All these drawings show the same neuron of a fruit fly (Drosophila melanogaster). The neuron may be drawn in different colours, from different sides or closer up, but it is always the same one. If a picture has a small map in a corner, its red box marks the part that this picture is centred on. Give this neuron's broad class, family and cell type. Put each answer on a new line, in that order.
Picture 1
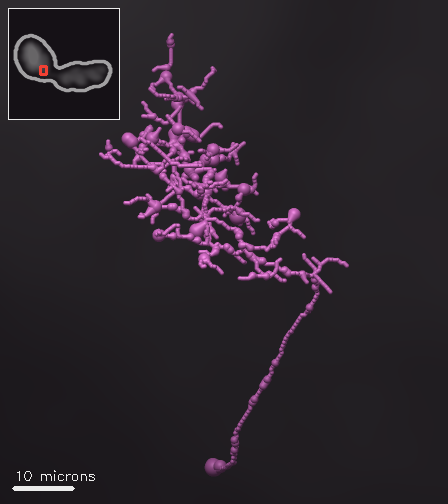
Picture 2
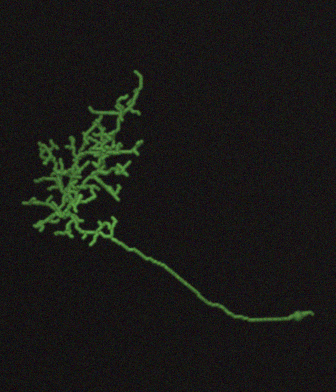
optic-lobe intrinsic neuron
Cm
Cm3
